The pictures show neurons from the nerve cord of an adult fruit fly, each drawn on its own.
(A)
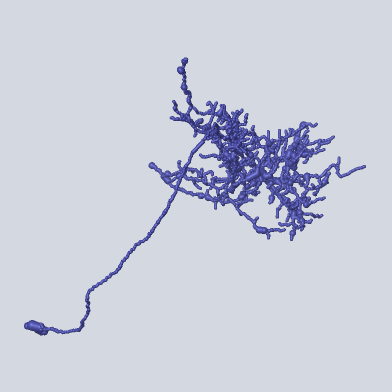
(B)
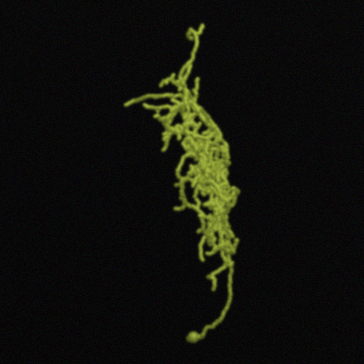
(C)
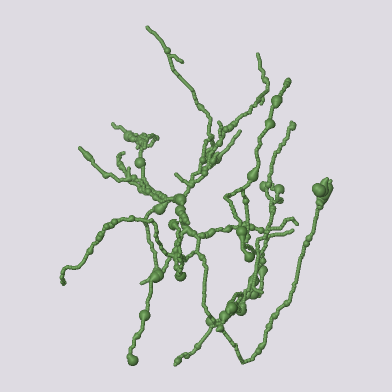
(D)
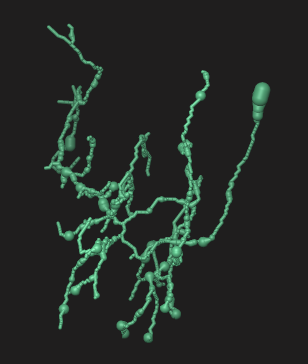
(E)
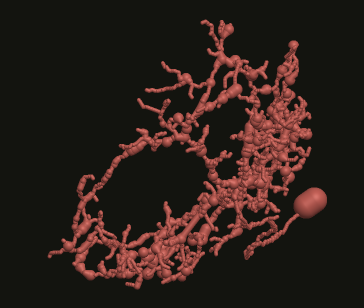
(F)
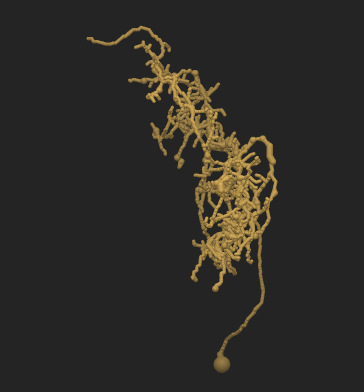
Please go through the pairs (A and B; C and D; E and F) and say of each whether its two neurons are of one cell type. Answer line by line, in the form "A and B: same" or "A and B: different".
A and B: different
C and D: same
E and F: same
